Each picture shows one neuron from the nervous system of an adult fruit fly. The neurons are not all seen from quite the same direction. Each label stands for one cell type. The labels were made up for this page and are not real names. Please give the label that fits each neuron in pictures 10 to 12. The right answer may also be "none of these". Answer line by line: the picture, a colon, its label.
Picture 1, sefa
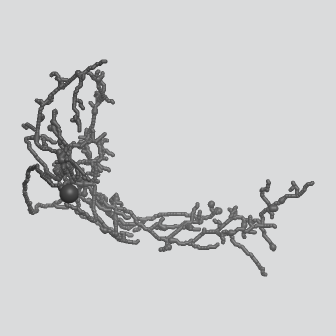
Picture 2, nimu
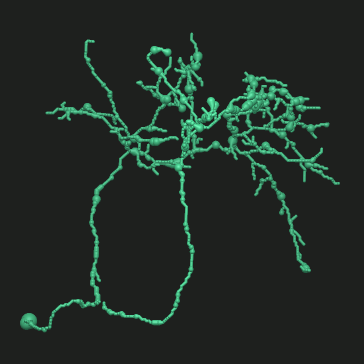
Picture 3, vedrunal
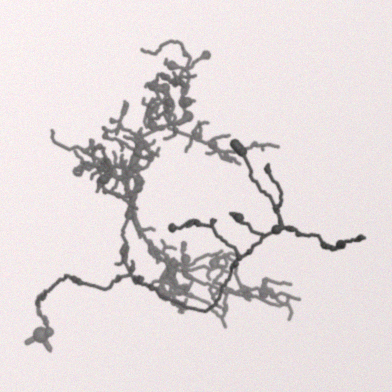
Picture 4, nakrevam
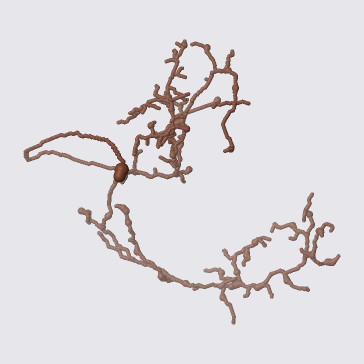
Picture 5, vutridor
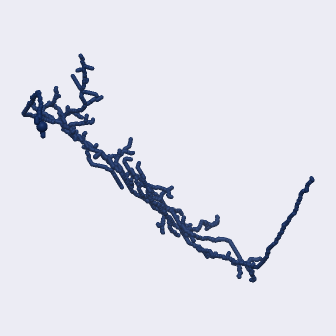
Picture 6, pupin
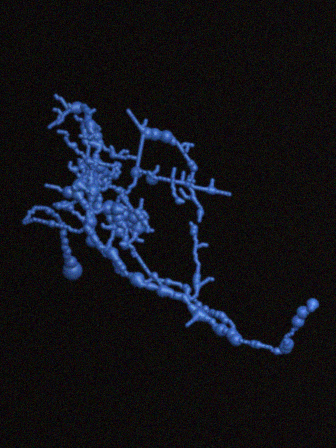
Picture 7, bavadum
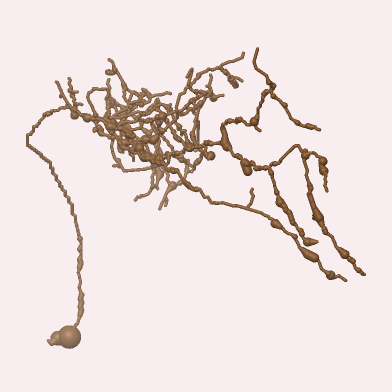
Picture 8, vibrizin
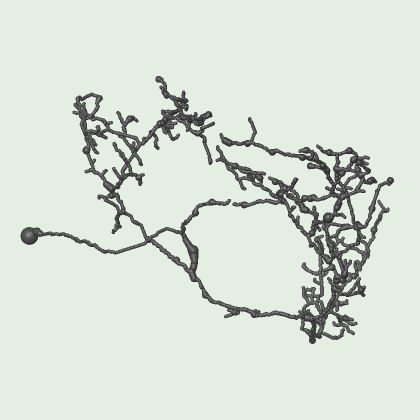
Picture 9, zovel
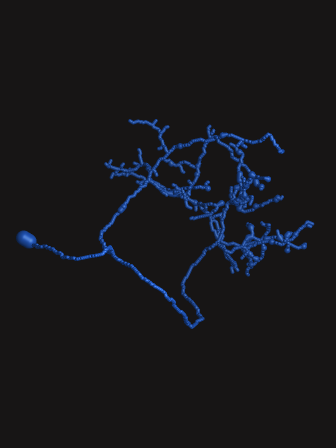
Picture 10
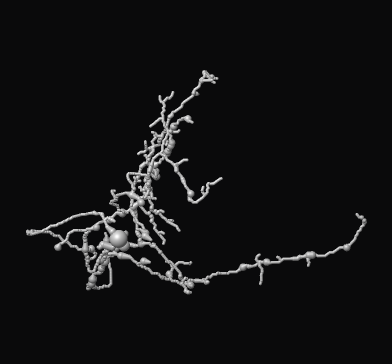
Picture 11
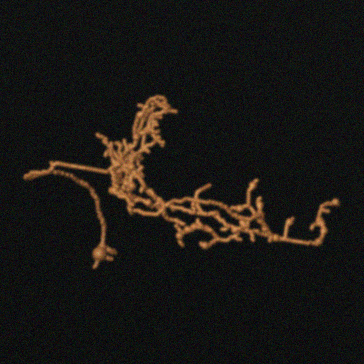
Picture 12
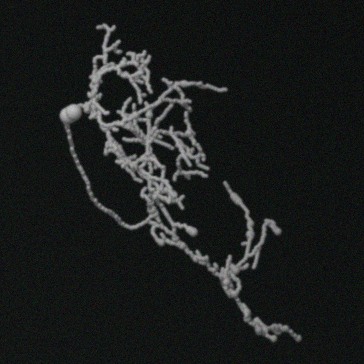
10: sefa
11: sefa
12: none of these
